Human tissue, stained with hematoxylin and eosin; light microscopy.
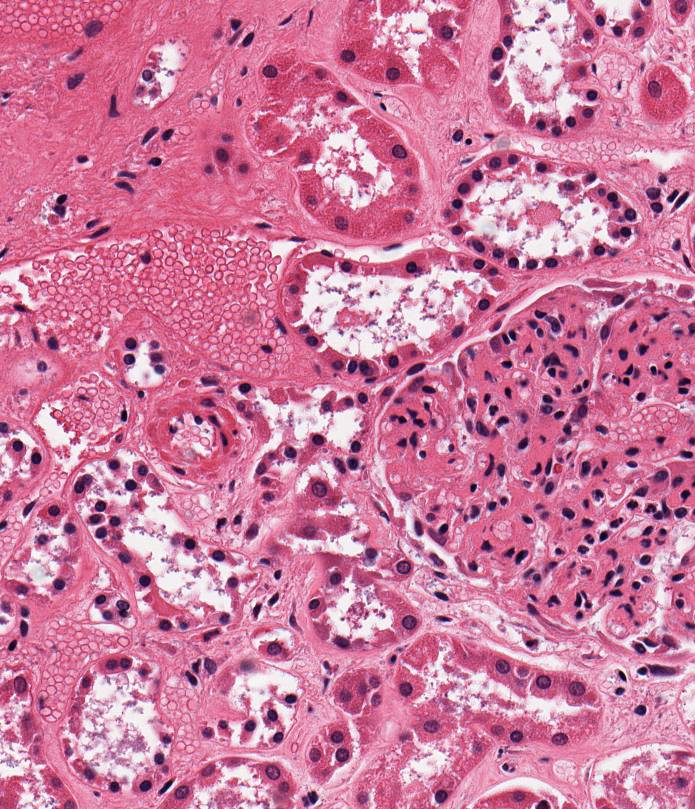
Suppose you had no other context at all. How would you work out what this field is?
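Mainly shown is the cortical labyrinth of the kidney. The deciding feature is a large rounded glomerulus with many nuclei in the right middle.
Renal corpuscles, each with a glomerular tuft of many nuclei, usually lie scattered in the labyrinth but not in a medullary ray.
The tubules around it are lined by a single layer of cuboidal cells with granular pink cytoplasm.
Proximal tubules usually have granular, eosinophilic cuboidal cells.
Most tubular lumens hold pale, frothy, patchy material with clear spaces, and a dense sheet of packed red blood cells lies in the upper left.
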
